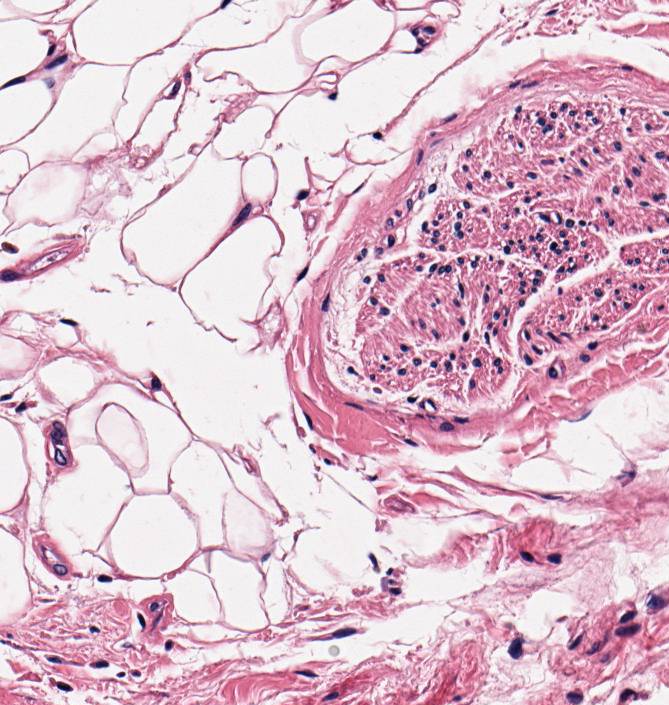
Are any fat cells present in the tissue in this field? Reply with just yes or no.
Yes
